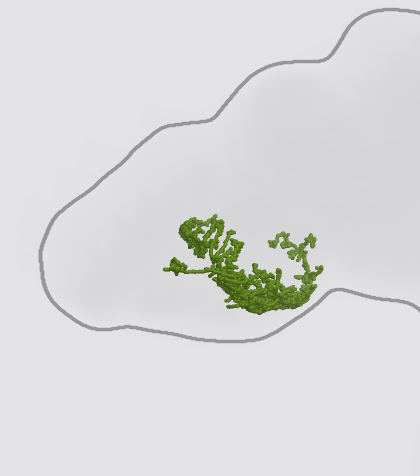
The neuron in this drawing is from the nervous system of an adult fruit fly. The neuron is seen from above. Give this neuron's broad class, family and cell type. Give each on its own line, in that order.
optic-lobe intrinsic neuron
Li
Li37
